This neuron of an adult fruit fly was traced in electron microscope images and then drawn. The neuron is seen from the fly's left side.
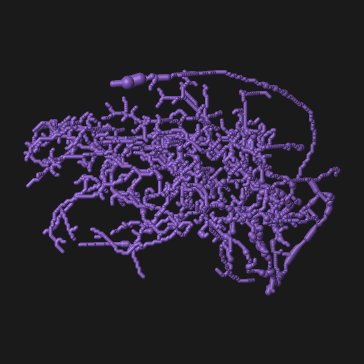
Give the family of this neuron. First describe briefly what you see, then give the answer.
In this view it is wider than it is tall. Its broad class is central-brain intrinsic neuron. The family is hemilineage SMPpd1.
